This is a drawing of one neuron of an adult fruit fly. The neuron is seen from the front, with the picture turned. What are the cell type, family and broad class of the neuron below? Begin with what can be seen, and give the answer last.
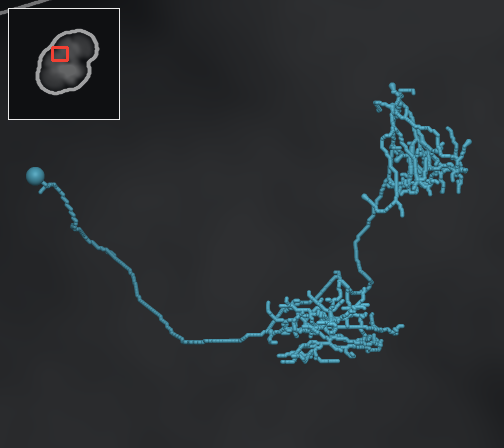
The cell body can be seen on the left of the picture. The picture shows dozens of branch ends. The cell type is hDeltaJ. The name of its family is class CX. It is a central-brain intrinsic neuron.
